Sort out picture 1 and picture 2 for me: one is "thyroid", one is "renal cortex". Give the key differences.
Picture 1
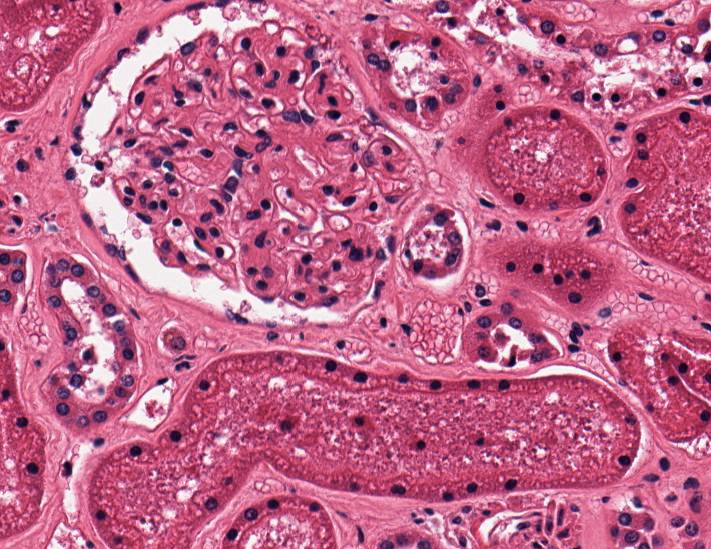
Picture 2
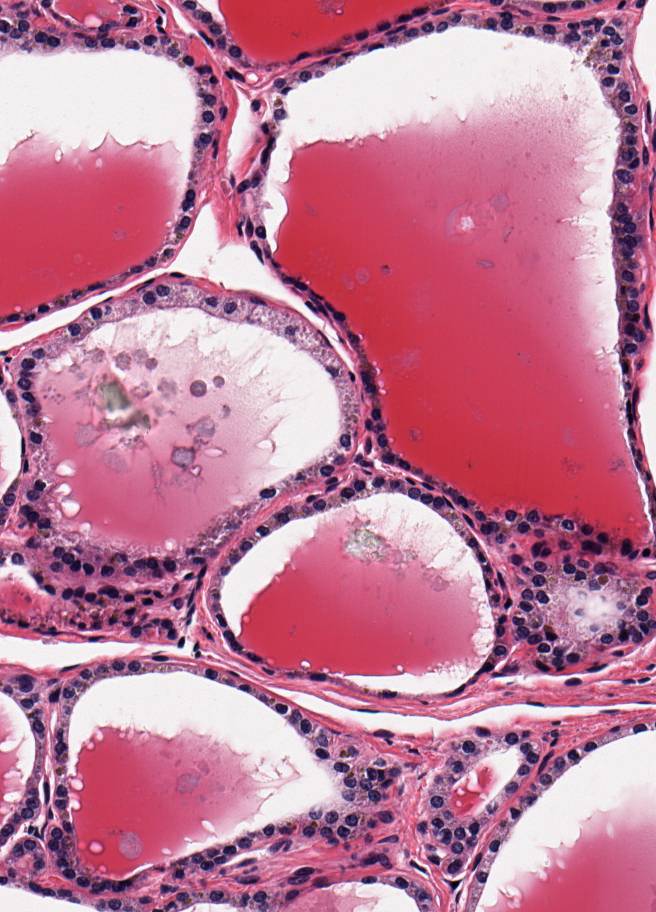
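Renal cortex, picture 1; thyroid, picture 2. The renal cortex has a single glomerulus at upper left, with small clusters of cells with clear, finely bubbly cytoplasm right of and below it. A long tubule cut lengthwise crosses the lower half; cuboidal cells line open clear lumens at the left edge. The thyroid is closely packed follicles of varying size, the largest at upper right, parted by thin pink septa with elongated nuclei. Its nuclei are small, round, dark and fairly uniform, and some cells hold fine golden-brown granules.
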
